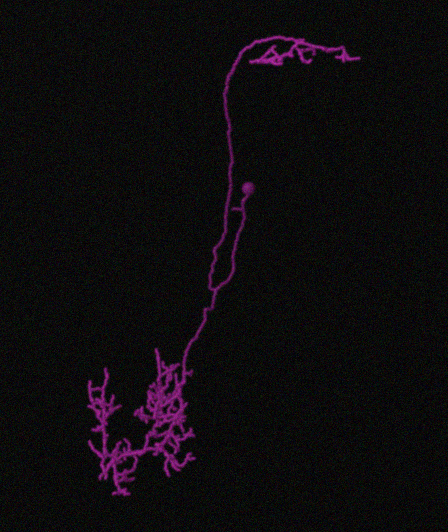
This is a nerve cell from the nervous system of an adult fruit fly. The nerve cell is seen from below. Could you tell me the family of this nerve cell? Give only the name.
MeLo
